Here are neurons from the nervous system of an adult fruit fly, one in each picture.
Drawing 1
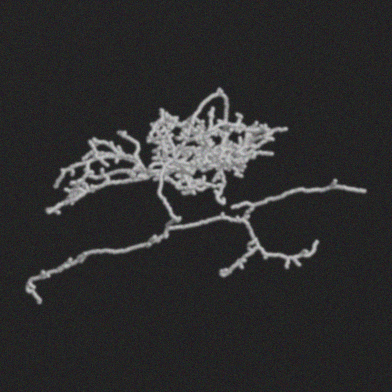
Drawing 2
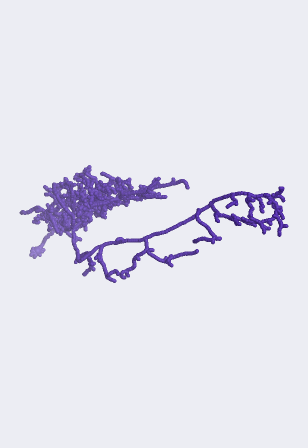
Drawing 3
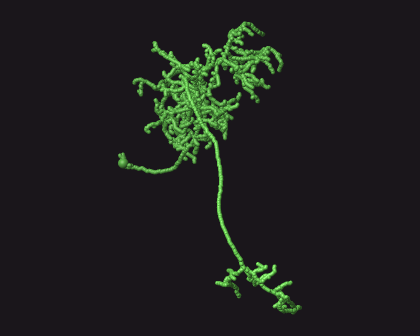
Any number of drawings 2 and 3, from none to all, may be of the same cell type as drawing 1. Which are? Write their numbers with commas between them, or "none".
2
